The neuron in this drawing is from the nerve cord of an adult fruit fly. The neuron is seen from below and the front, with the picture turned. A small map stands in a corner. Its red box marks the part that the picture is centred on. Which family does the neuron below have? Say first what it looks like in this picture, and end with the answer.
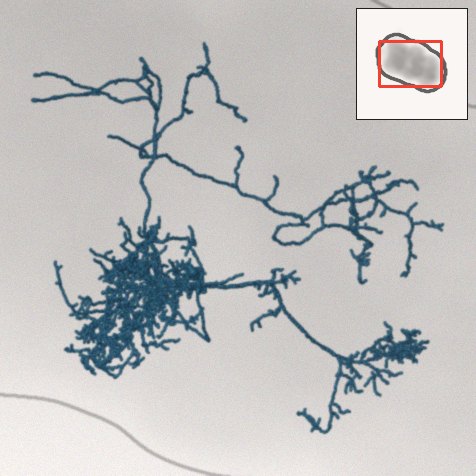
As drawn here it is about as wide as it is tall. Its broad class is nerve-cord intrinsic neuron. Its family is hemilineage 08B.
